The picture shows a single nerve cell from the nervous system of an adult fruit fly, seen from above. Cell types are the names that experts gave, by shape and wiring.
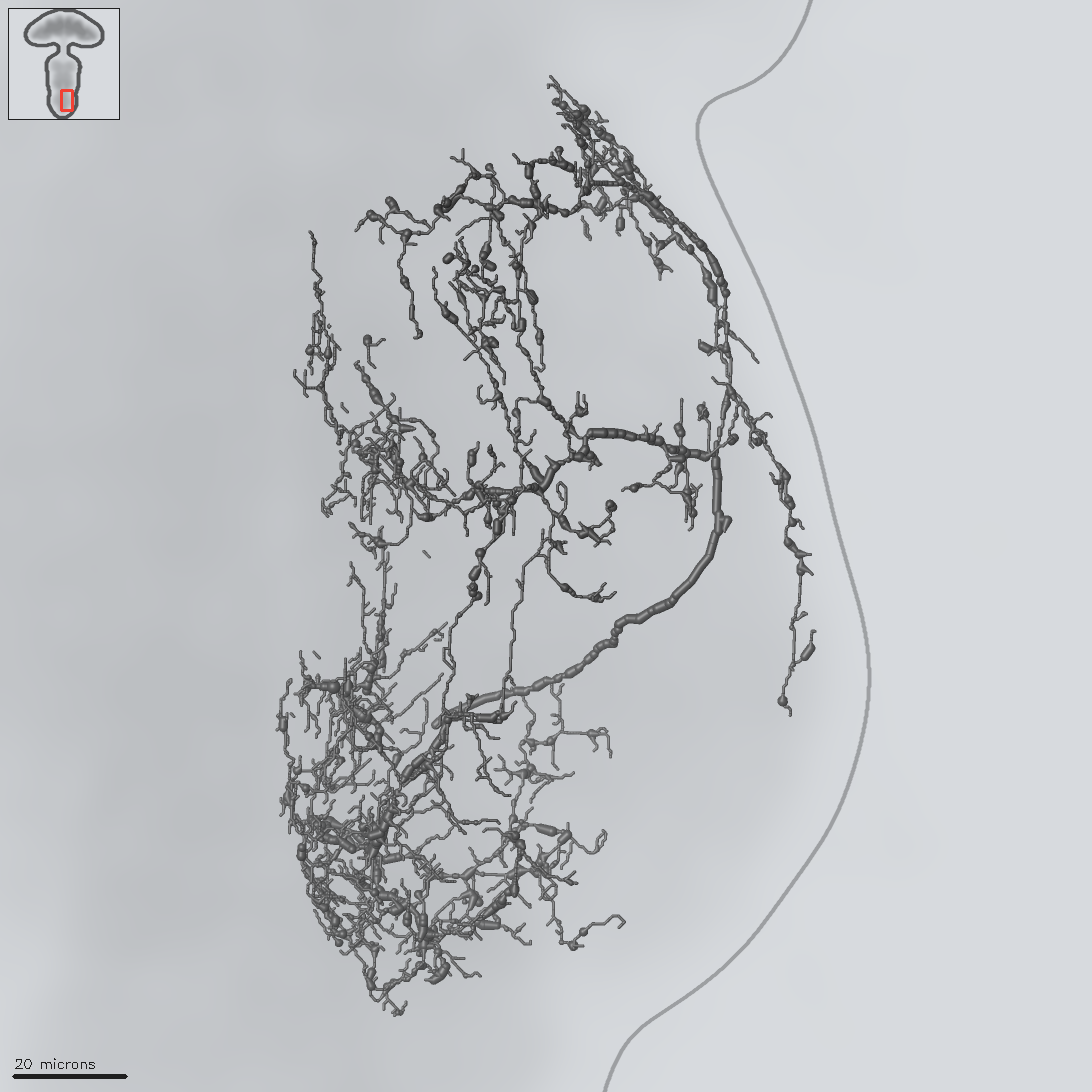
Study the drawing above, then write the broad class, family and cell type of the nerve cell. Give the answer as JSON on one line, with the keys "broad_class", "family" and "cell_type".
{"broad_class": "nerve-cord intrinsic neuron", "family": "hemilineage 13B", "cell_type": "IN13B007"}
